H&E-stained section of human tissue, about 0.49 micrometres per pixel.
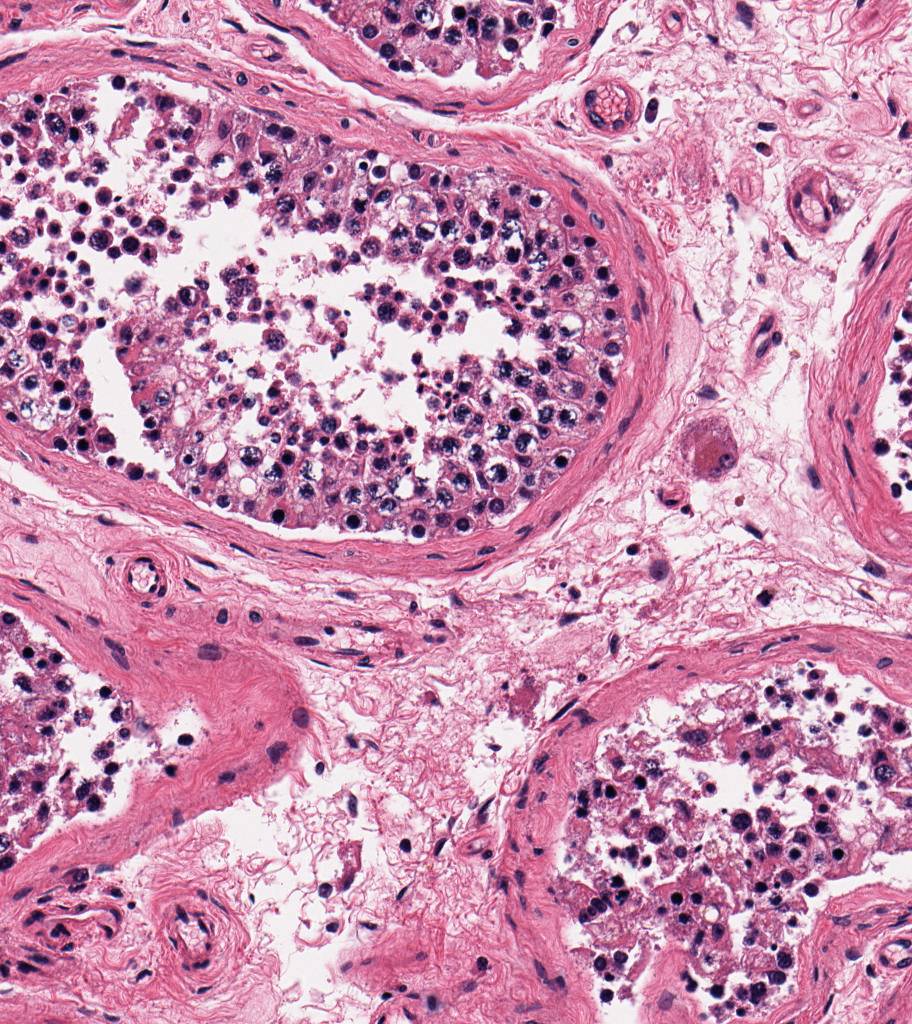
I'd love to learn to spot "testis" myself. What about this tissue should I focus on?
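What you have here is testis, with several rounded tubules cut across, the largest at the upper left.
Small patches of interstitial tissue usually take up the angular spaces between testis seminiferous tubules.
That goes with the tissue you can see lying between the tubules.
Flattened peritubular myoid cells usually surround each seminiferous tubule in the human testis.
Each tubule here is ringed by a thick band of pink, layered fibrous tissue, and the flattened spindle-shaped nuclei within it fit with that. The tubules are lined by many layers of rounded cells with dark round nuclei. Many rounded cells also lie loose and detached in the central spaces of the tubules.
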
